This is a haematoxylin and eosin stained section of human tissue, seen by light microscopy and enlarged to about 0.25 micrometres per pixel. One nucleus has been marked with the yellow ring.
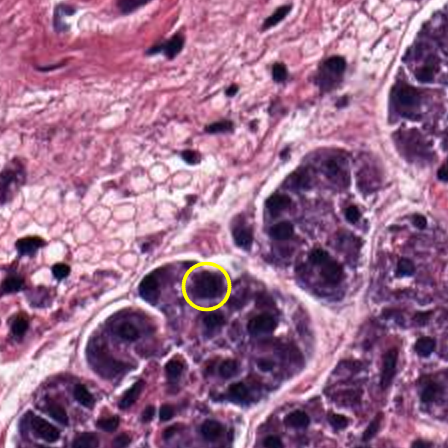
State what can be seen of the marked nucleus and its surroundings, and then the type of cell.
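The cytoplasm is deep purple and grainy, and its border with the neighbouring cells is hard to make out. The cell lies near the upper edge of a rounded, tightly packed group of similar purple cells, and that group is bordered by a band of pale pink fibres. The marked cell is a pancreatic acinar cell.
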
